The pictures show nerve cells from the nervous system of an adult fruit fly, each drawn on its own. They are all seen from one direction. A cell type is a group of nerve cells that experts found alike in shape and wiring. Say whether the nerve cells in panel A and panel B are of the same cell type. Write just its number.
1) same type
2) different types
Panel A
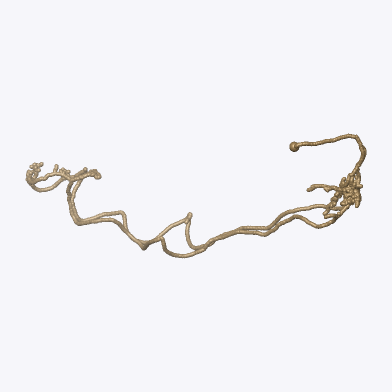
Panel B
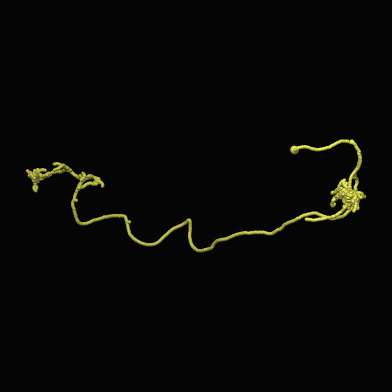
1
